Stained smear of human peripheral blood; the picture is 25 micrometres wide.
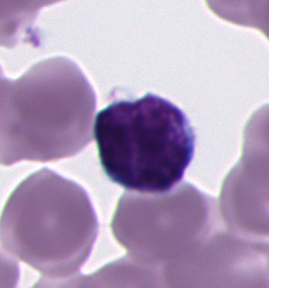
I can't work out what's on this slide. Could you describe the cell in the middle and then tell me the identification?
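Have a look at the middle one: the nucleus takes up nearly the whole cell, and there are no nucleoli to be seen in it. Any cytoplasm is at most a thin rim you can barely make out. No granules anywhere in the cell, either. That one's a typical lymphocyte.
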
